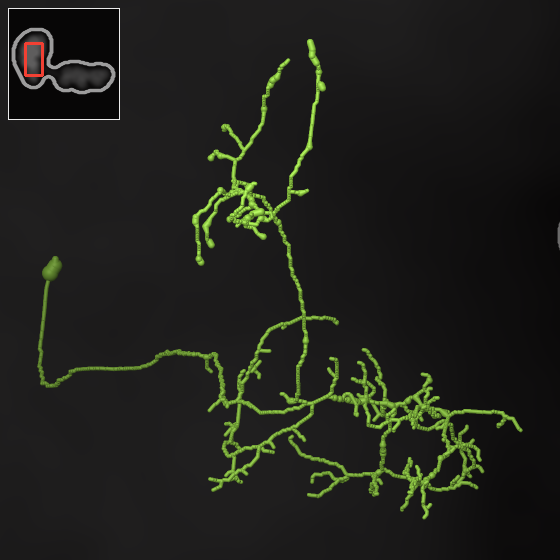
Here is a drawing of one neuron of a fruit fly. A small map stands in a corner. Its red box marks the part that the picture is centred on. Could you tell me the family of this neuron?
hemilineage MX7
